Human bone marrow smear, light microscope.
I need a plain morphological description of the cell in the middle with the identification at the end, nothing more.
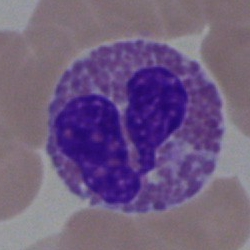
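Look at the nucleus first: it is split into two lobes, and the two are joined near its bottom. Now turn to the cytoplasm, which is packed with coarse round granules. Notice that these granules fill it on every side of the nucleus. This cell is an eosinophil.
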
